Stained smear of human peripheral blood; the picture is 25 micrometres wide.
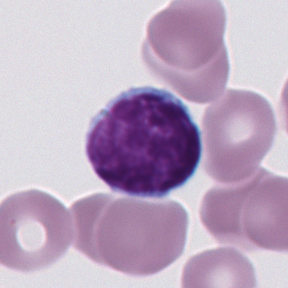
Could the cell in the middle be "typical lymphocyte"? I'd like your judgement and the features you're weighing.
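What settles it, I think, is the cytoplasm: only a thin rim at the cell's edge, and it's pale blue.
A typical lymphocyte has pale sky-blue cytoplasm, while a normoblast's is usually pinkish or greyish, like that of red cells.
The chromatin, too, is dark purple and coarsely clumped, so a pattern can be made out.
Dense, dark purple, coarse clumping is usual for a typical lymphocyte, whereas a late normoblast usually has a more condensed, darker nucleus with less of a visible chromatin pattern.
So yes, typical lymphocyte fits, and normoblast doesn't. The nucleus is round with no indentation or lobes, about 9 micrometres across in a cell of about 10, filling about 80% of the cell's area.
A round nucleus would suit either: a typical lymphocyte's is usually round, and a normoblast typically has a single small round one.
Beyond that, no nucleolus can be seen, no granules are visible, and the outline is smooth and round, without surface projections.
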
